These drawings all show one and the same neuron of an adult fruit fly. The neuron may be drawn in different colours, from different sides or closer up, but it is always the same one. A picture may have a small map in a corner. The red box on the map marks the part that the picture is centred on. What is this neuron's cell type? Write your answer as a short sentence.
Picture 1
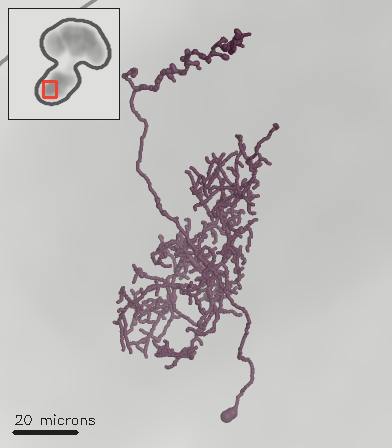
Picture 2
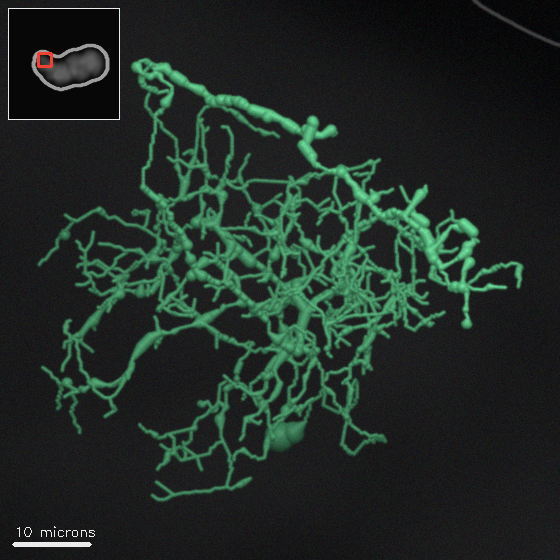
The cell type is IN07B061.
